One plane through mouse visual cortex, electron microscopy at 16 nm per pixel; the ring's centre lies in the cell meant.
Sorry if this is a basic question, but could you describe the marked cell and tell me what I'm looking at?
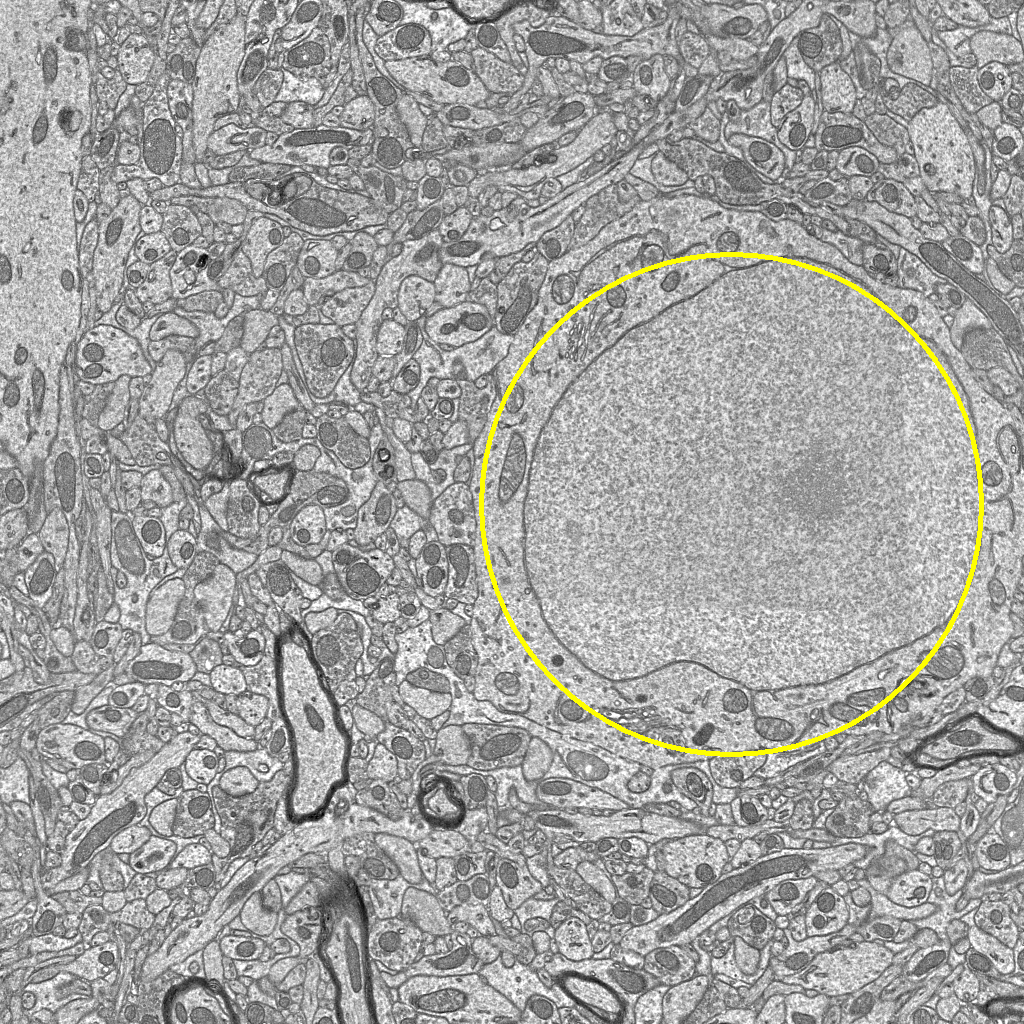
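Large rounded nucleus, almost whole, filling most of the ring. Envelope mostly smooth; gentle wavy dip along the lower edge. In the cytoplasm at the upper left of the nucleus, a stack of curved parallel membranes. Surroundings: neuropil of small profiles, no other cell body pressed against it. Marked cell is an excitatory neuron.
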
